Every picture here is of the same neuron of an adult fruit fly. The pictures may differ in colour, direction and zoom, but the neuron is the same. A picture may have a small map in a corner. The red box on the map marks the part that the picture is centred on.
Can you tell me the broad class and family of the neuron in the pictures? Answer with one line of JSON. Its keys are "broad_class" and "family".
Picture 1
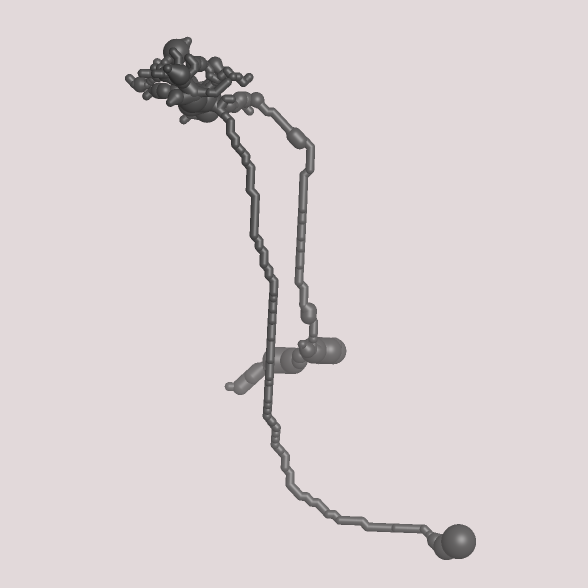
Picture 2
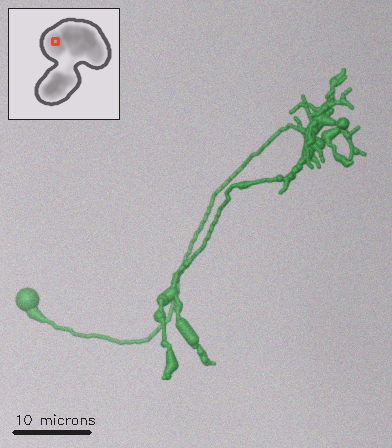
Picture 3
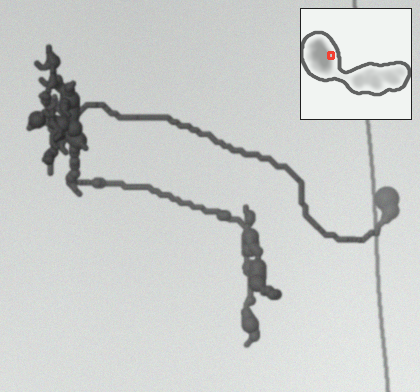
{"broad_class": "optic-lobe intrinsic neuron", "family": "T"}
